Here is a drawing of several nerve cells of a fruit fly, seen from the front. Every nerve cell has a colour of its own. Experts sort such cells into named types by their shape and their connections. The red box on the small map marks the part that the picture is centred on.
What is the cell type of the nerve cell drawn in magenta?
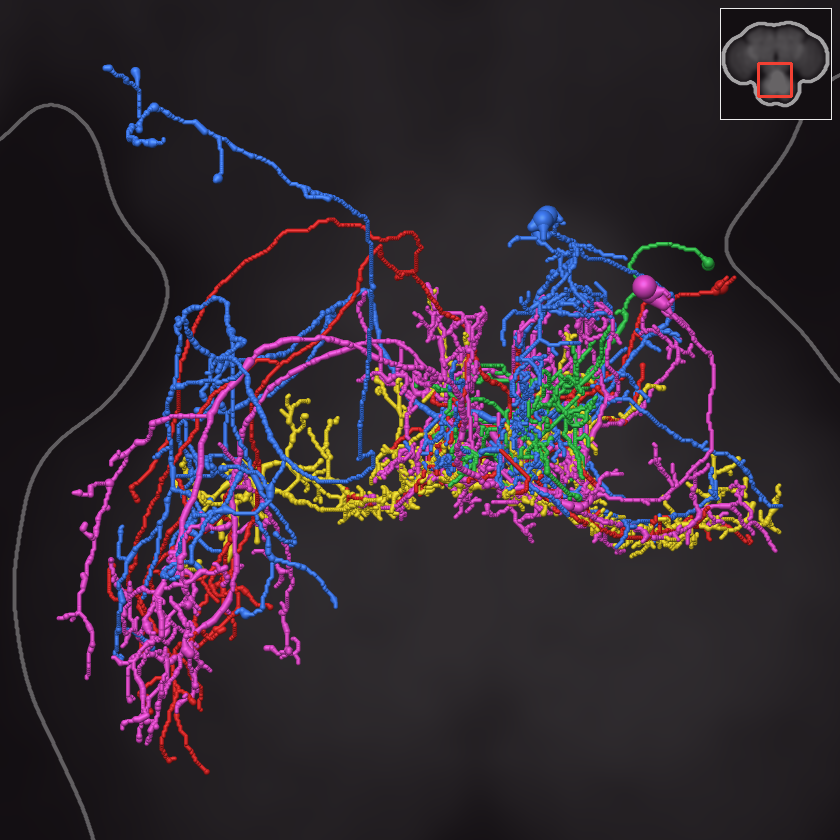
IN18B008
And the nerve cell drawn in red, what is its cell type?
IN18B036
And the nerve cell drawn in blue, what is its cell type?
AN19B022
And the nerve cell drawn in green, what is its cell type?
INXXX437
